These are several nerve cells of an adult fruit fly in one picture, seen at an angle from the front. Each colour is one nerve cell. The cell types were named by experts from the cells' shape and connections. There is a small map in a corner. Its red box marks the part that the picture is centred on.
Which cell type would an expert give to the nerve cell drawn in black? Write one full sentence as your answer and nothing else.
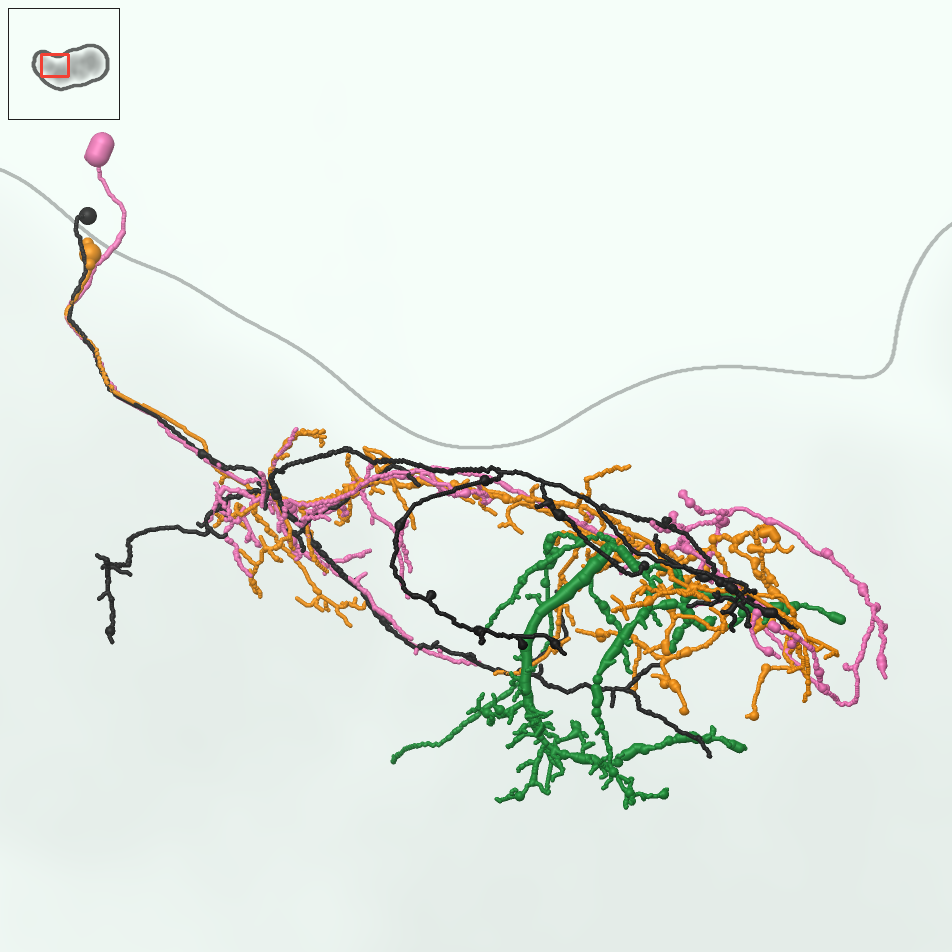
The cell type name IN03B091 applies to this nerve cell.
